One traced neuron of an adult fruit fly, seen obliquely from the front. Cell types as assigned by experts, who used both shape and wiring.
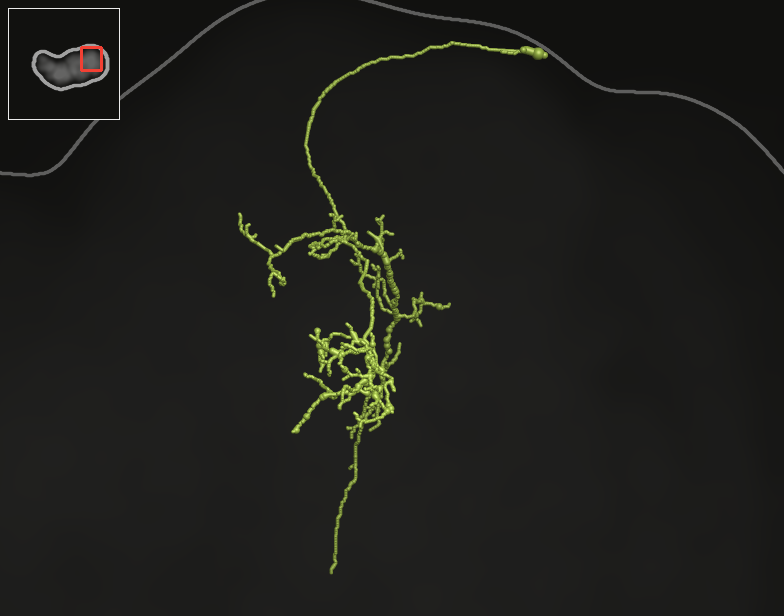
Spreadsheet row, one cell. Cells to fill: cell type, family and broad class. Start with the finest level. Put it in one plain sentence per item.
Type CB3056 of hemilineage SLPad1_posterior, a central-brain intrinsic neuron.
